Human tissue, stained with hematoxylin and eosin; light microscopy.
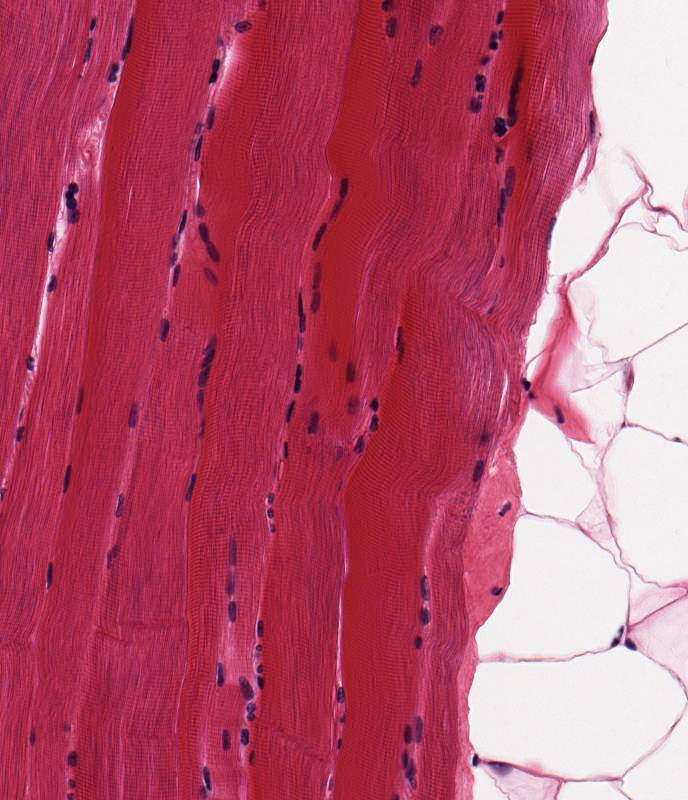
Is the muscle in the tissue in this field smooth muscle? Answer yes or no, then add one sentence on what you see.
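No. The fibres show fine transverse cross-striations along their length.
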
